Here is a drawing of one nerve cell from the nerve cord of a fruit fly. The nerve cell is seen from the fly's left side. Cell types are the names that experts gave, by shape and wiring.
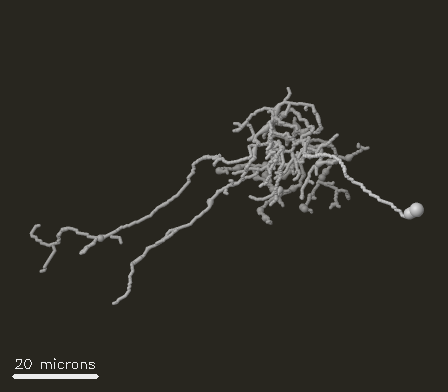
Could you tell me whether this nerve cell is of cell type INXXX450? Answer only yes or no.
yes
